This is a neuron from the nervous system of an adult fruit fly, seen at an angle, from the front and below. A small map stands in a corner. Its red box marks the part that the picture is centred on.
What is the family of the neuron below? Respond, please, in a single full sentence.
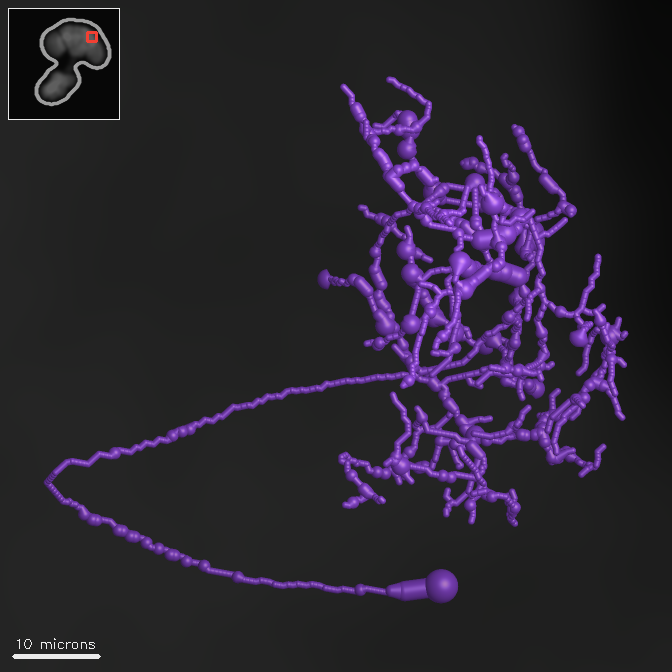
The neuron is a member of the hemilineage LHp1 family.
